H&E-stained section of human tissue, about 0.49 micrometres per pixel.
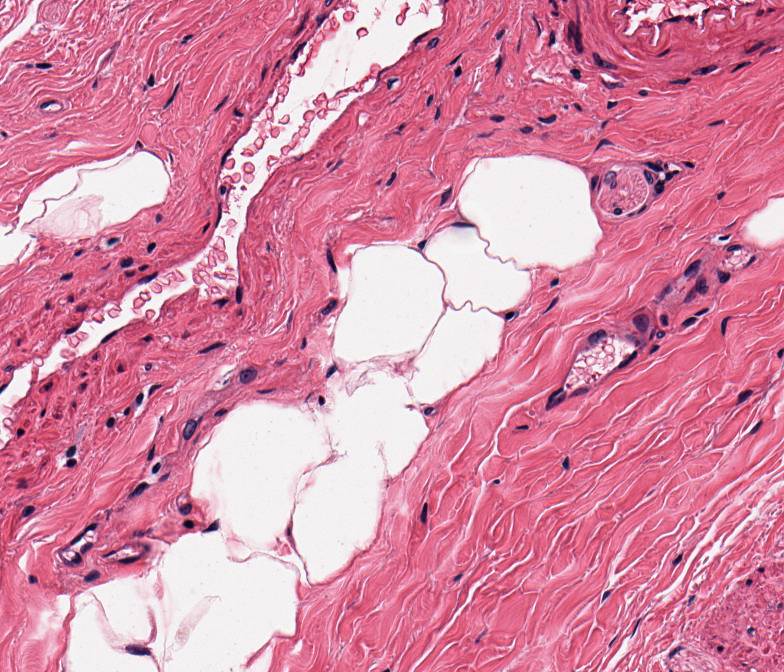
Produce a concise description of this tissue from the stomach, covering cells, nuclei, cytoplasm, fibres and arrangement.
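Running diagonally from lower left to upper right are the collagen bundles and the structures between them. The stroma is dense, wavy, strongly eosinophilic collagen with few cells. Between the bundles, scattered fibroblast nuclei are small, dark and spindle-shaped. Small capillary-sized vessels lie in the stroma to the right of the fat cluster.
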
